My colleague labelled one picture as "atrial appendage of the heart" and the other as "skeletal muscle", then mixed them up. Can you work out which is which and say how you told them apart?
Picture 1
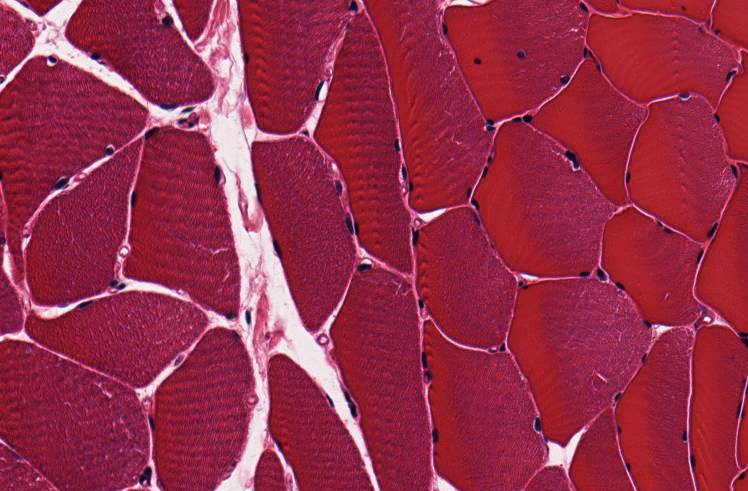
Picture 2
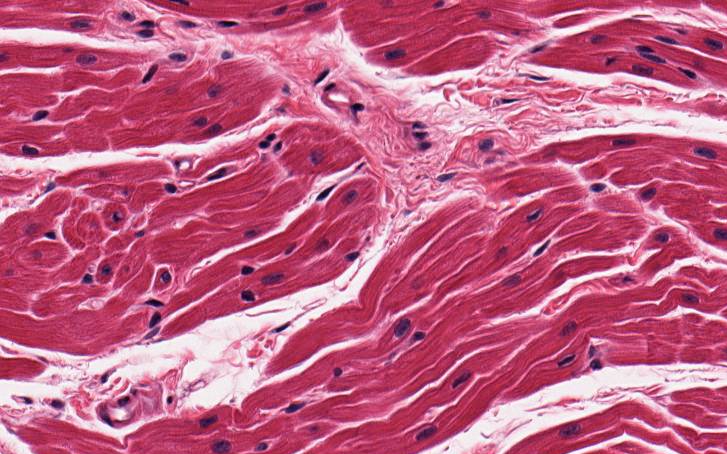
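Picture 1: skeletal muscle. Picture 2: atrial appendage of the heart. Skeletal muscle: small dark fibre nuclei at fibre edges, not central. Right-hand fibres tightly packed, thin septa only; left-hand fibres separated by wider pale spaces, with a vertical pale band of loose connective tissue through the left-centre. Atrial appendage: fibres branch and join neighbours. Cytoplasm deeply eosinophilic, faint lengthwise striation. Band of pale pink loose fibrous connective tissue across the upper centre. No fat cells in either field.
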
